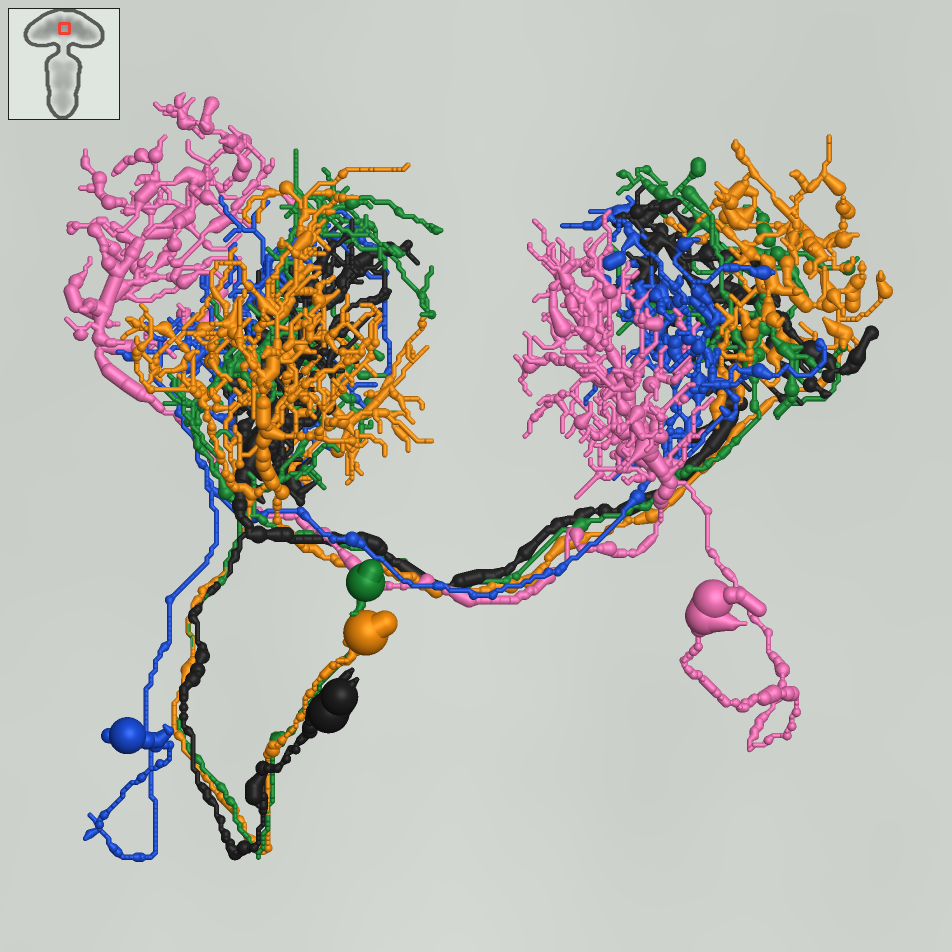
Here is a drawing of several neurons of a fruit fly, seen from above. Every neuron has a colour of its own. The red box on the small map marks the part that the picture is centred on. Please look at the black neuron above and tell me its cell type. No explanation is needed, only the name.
hDeltaB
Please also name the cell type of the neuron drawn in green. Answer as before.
hDeltaI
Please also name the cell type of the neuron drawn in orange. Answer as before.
hDeltaM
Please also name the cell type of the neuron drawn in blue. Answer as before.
hDeltaJ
